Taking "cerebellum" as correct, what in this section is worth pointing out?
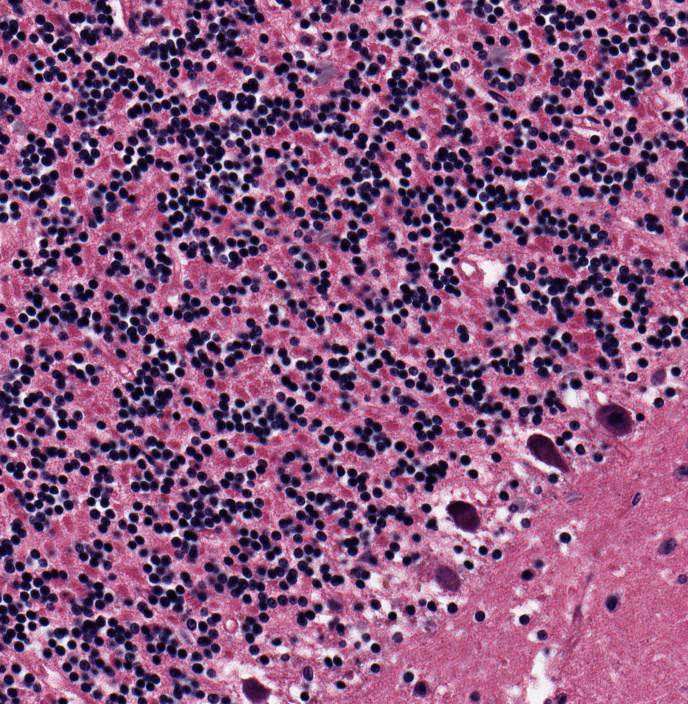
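Shown here is cerebellum. Its dense layer is packed with small, round, darkly stained nuclei that have hardly any visible cytoplasm. Irregular pink patches lacking nuclei are scattered among these dark nuclei. Towards the lower right, Purkinje cells, with large bodies and purplish cytoplasm, lie along the edge of the dense layer. They form a single row, each cell spaced apart from the next.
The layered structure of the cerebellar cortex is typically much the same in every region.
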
